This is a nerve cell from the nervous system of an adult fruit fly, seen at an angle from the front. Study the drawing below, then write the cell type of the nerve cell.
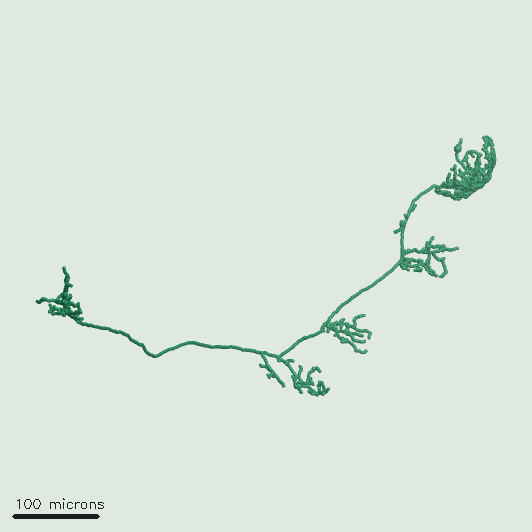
ANXXX196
